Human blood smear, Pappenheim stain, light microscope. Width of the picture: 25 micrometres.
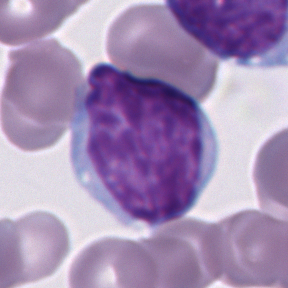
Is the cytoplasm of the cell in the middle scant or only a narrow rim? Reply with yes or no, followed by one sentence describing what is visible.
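Yes. The cytoplasm forms a narrow rim that is widest on the left side of the cell.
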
